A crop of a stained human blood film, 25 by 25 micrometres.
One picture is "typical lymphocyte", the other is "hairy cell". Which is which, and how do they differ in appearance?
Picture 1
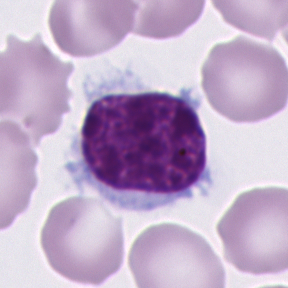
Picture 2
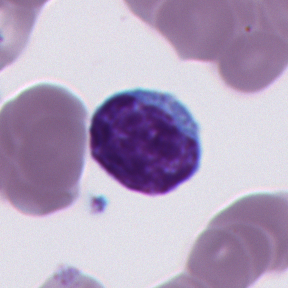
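Picture 1 is the hairy cell; picture 2 is the typical lymphocyte. In picture 1 the edge of the cytoplasm breaks up into many fine hair-like projections, whereas the outline of the cell in picture 2 is smooth and bears no surface projections. The nucleus in picture 1 is oval with a smooth outline and no indentation; the nucleus in picture 2 is also oval and takes up about 80% of the cell's area, the cell being about 10 micrometres across. The cytoplasmic rim in picture 1 is broader on the lower left than on the right. Over the right part of that nucleus lies one tiny dark dot. Picture 2 shows no visible nucleoli, no distinct granules and no vacuoles.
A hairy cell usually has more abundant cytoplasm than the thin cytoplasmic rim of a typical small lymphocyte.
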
